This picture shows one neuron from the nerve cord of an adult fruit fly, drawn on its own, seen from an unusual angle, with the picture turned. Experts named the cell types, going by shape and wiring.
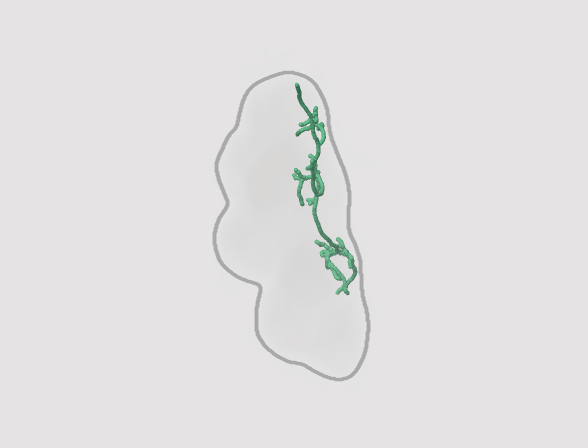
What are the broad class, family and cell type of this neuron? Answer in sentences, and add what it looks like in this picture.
It is a descending neuron. Its family is hemilineage MX12. The cell type is DNge106. No cell body is drawn. As drawn here it is more than twice as tall as it is wide.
